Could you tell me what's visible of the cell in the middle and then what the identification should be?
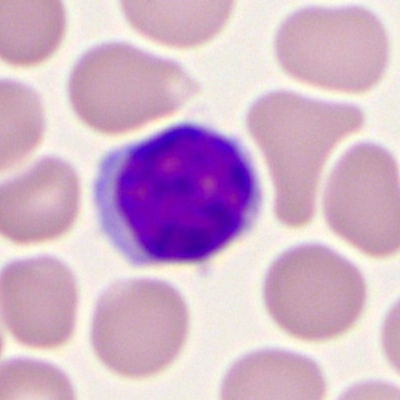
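The nucleus fills most of this cell, so only a narrow rim of cytoplasm is left. That rim is pale blue and widest on the left side. And the chromatin is dense, dark purple and coarsely clumped. It's a lymphocyte.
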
